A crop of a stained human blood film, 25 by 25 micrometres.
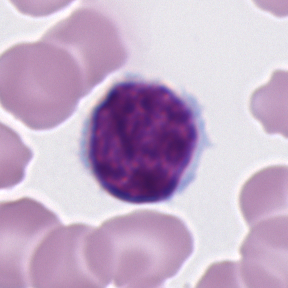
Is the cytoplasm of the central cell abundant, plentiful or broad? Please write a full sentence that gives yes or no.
No, the cell has scant cytoplasm instead of a broad area.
